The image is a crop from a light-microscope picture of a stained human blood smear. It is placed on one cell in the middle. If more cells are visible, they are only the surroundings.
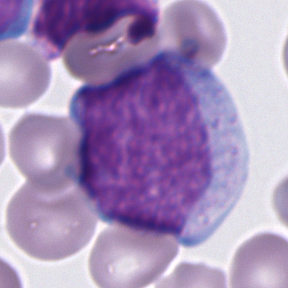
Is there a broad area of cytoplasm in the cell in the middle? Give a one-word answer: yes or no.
No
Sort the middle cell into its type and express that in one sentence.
Of the cells in this crop, the central one is a promyelocyte.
